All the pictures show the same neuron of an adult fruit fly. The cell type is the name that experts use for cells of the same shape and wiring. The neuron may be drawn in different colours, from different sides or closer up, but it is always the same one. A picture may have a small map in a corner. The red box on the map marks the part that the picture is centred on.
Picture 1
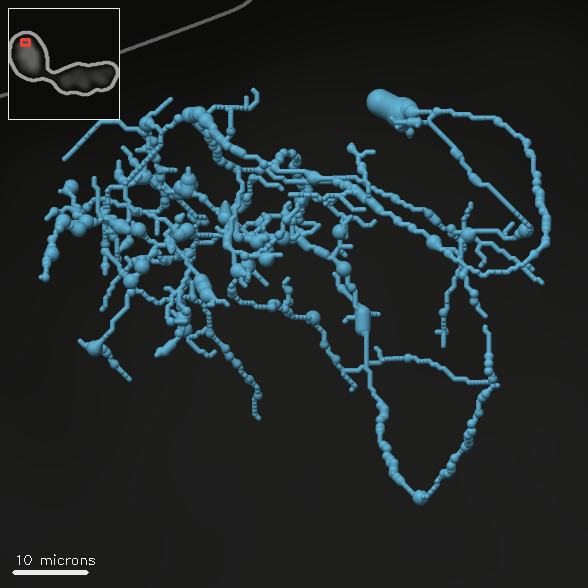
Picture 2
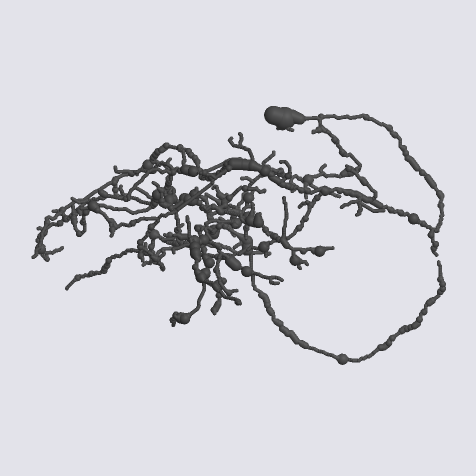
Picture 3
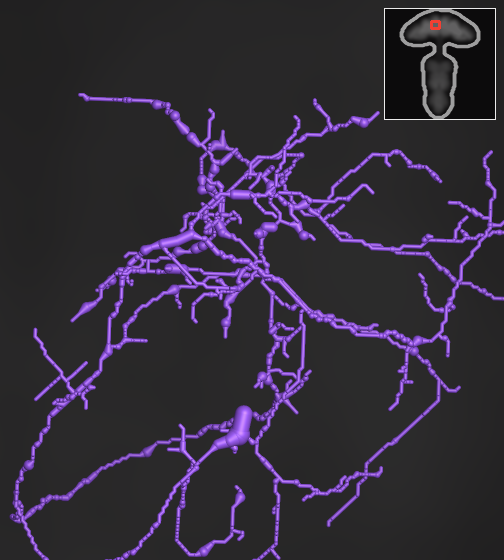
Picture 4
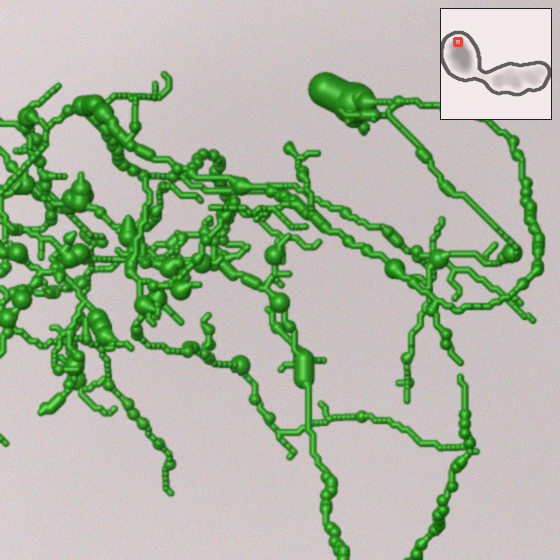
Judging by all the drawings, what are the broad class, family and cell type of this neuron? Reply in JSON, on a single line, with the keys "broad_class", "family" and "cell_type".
{"broad_class": "central-brain intrinsic neuron", "family": "hemilineage SMPpd1", "cell_type": "SMP347"}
